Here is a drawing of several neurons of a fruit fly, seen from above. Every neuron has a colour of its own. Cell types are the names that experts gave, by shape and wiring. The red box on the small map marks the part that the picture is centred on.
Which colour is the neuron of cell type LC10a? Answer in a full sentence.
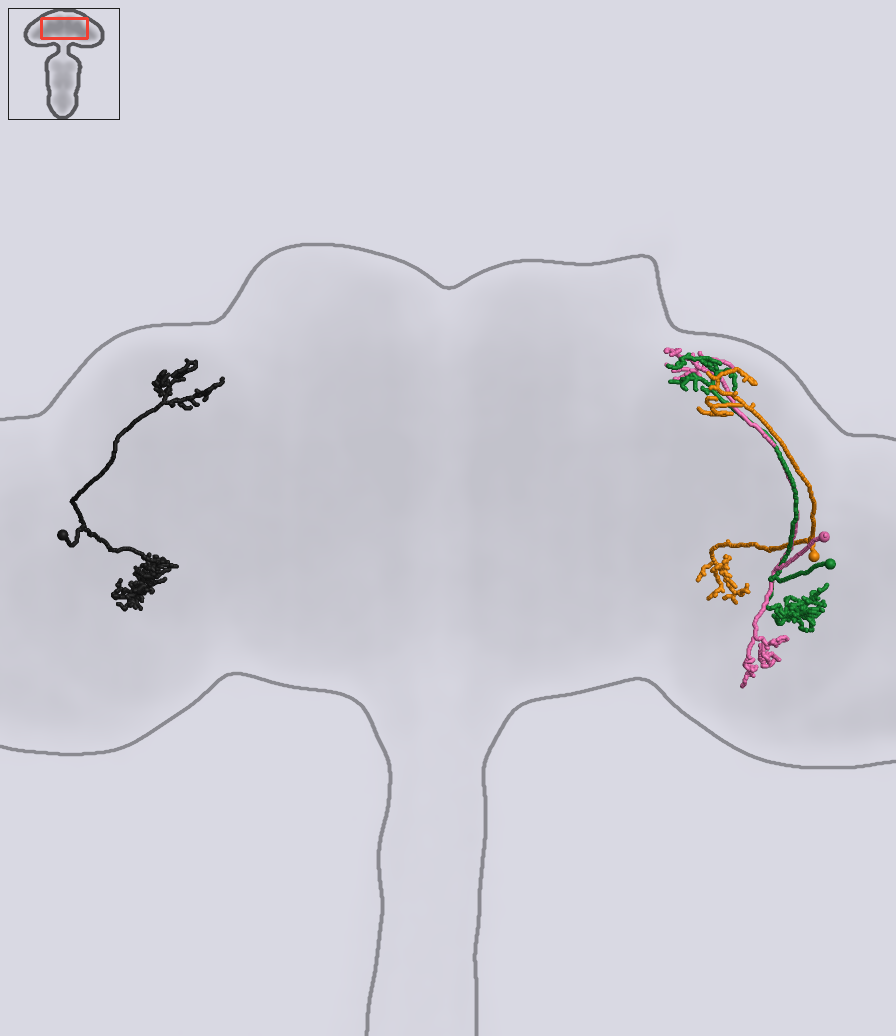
The colour is orange.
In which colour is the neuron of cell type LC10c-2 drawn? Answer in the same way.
The colour is pink.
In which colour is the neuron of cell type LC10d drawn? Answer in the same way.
The colour is black.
